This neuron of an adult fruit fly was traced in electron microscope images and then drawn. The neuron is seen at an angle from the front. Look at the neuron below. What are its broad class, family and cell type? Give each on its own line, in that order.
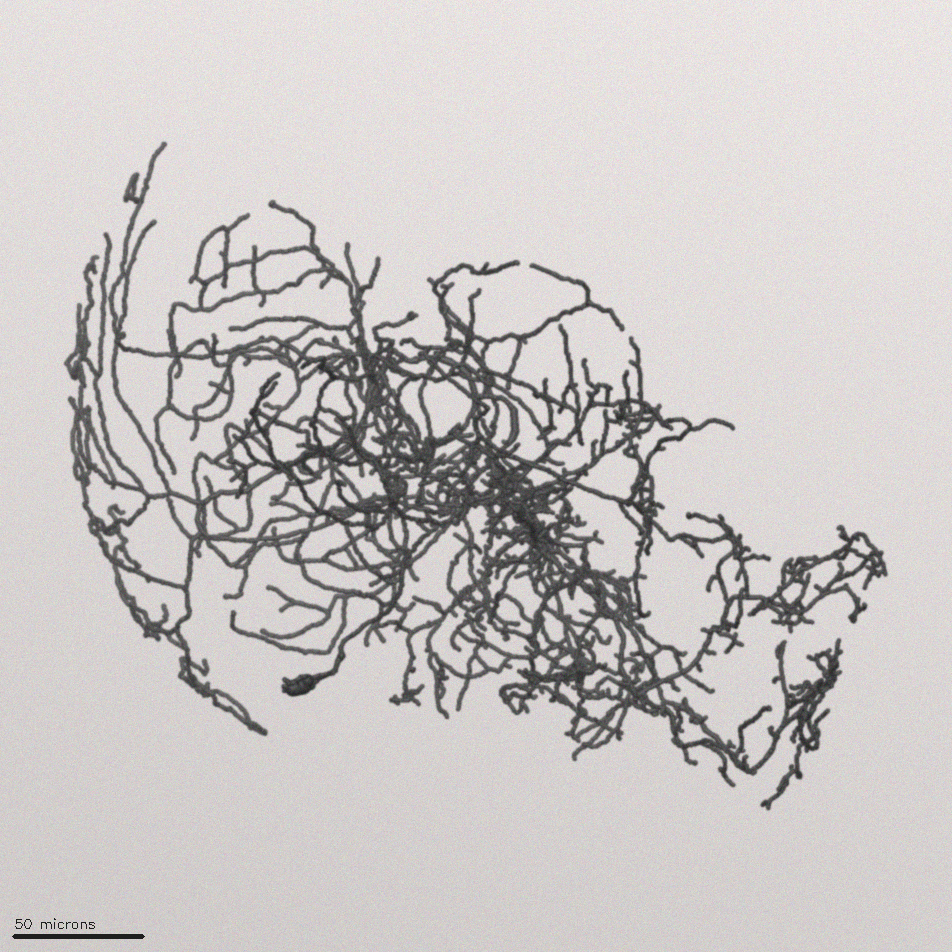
visual centrifugal neuron
hemilineage LALv1_ventral
OLVC5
